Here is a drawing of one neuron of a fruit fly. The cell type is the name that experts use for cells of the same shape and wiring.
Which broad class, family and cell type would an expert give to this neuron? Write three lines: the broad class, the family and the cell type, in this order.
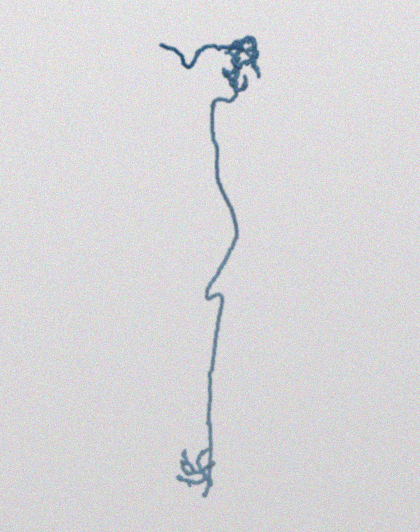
sensory neuron entering the brain
class olfactory
ORN_DL2d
